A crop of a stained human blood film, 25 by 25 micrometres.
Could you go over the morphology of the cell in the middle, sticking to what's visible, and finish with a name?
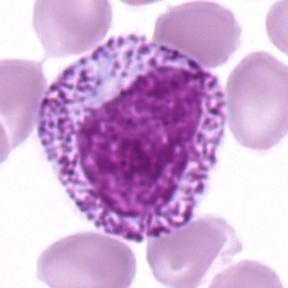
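Mottled, clumped purple chromatin catches my eye first; it isn't smooth. Numerous coarse dark purple granules fill the cytoplasm, and between them the cytoplasm is pale, almost colourless. The widest band of cytoplasm lies on the upper left side of the nucleus. It is a myelocyte.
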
